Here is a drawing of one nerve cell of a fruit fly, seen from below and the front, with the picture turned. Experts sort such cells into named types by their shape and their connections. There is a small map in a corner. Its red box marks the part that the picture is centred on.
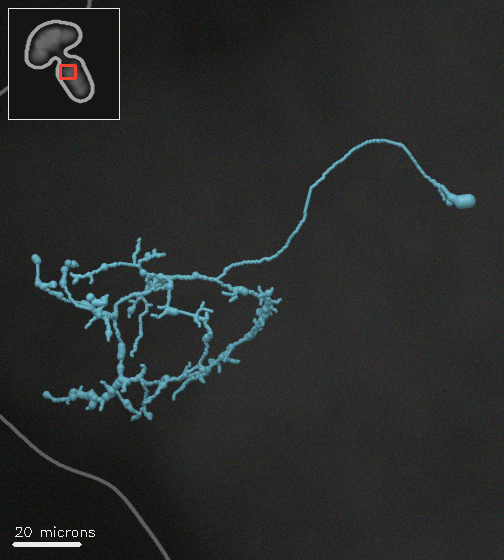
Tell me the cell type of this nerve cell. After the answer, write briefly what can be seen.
Its cell type is IN13B065. It is a nerve-cord intrinsic neuron. It lies in the nerve cord. By the scale bar it is about 130 microns wide in this view. Dozens of branch ends can be seen.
